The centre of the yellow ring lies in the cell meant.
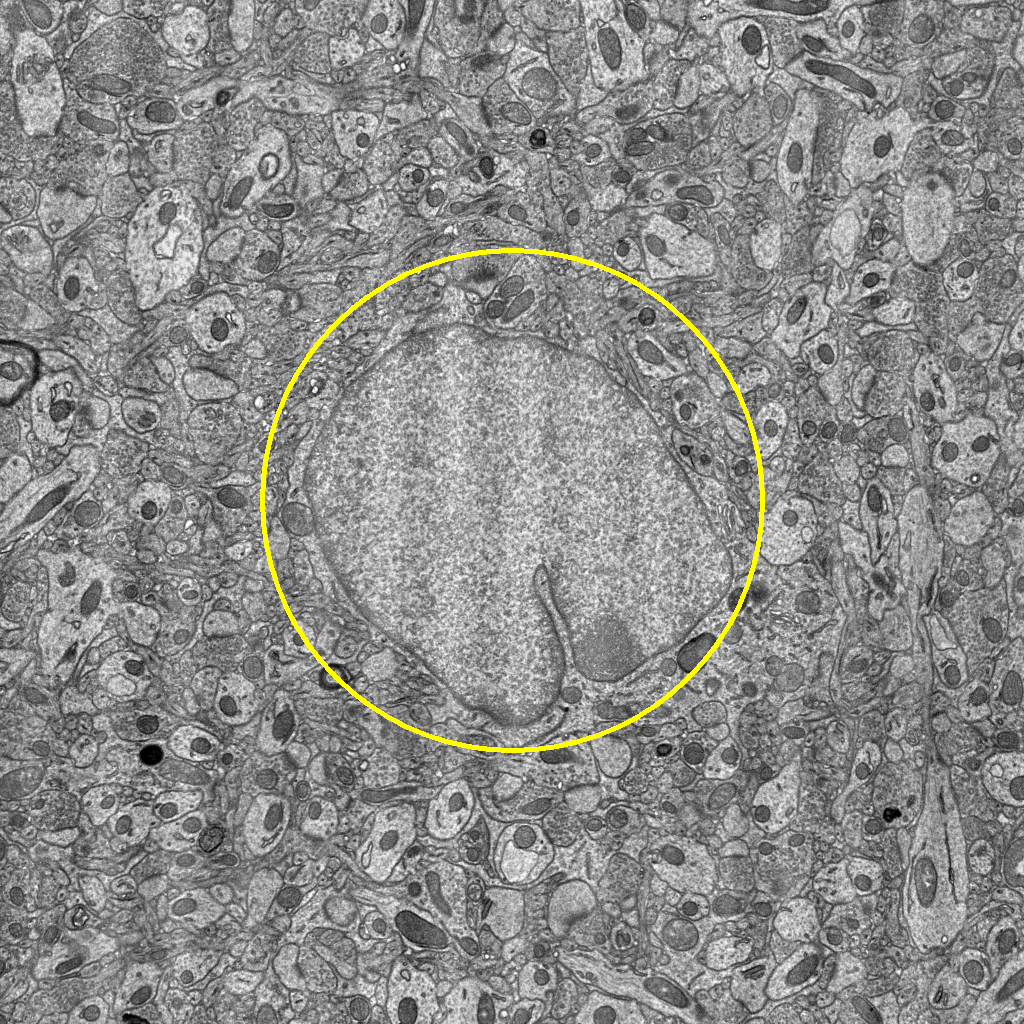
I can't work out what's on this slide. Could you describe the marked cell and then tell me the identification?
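Seen whole, the nucleus is a large rounded outline filling most of the ring. One narrow, deep fold of the envelope runs upward into it from the lower edge; apart from that fold, the outline is smooth. Against the lower right envelope, inside the nucleus, lies a darker, smoothly granular rounded patch. The marked cell is an astrocyte.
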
